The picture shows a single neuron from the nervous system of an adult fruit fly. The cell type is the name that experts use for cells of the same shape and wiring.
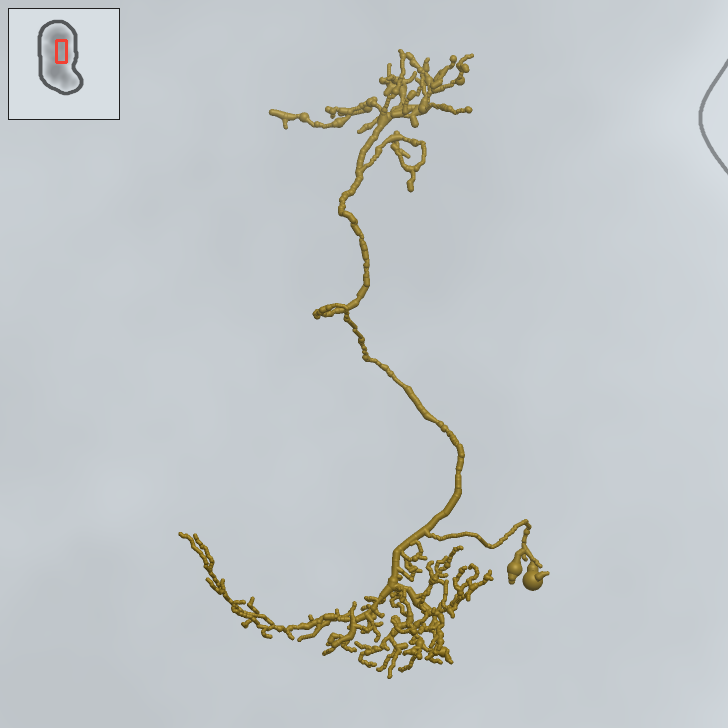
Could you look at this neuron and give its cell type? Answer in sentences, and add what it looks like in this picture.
Its cell type is PS305. Its broad class is central-brain intrinsic neuron. Its cell body lies at the lower right of the picture. Dozens of branch ends can be seen.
